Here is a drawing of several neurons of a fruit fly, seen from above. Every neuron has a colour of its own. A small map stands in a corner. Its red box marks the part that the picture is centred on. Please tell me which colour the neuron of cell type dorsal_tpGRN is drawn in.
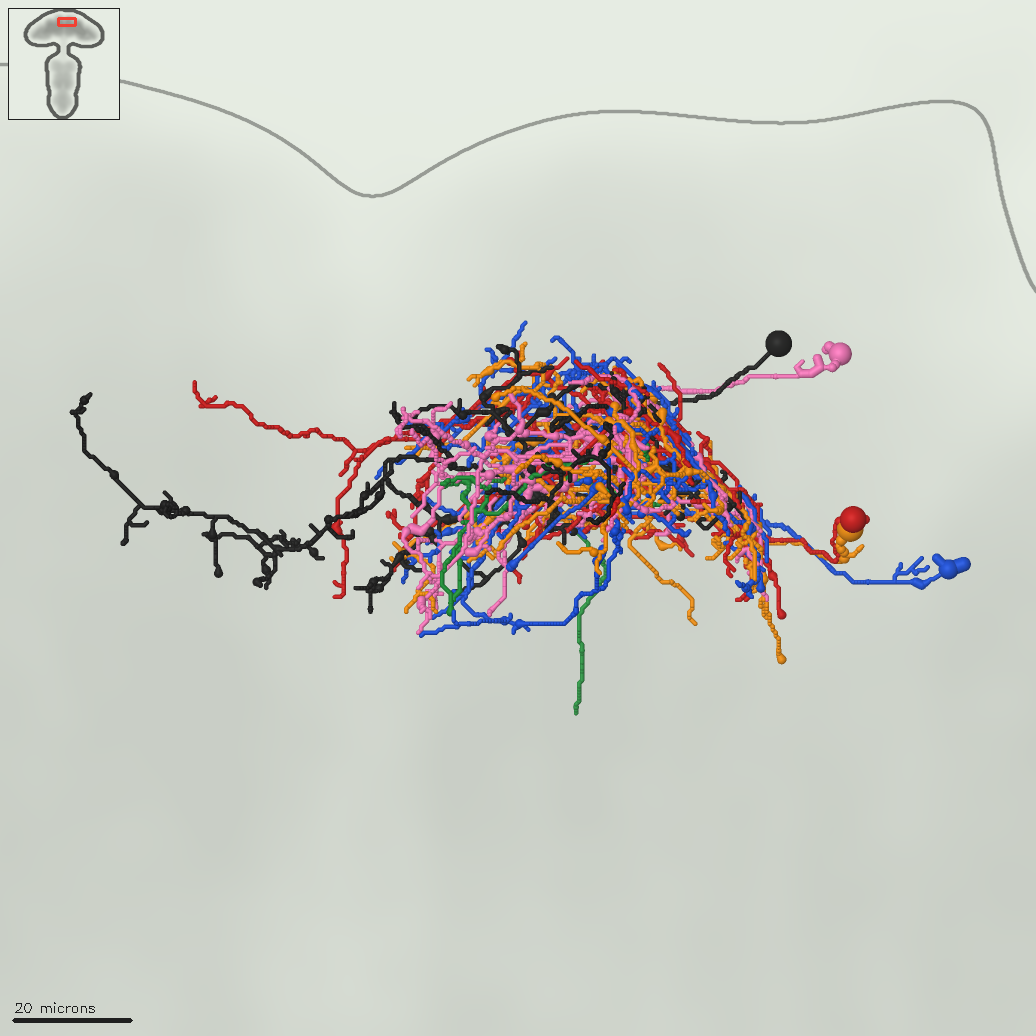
green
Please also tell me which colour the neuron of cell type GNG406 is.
orange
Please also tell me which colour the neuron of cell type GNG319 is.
pink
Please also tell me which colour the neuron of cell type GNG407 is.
blue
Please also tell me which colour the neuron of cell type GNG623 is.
red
